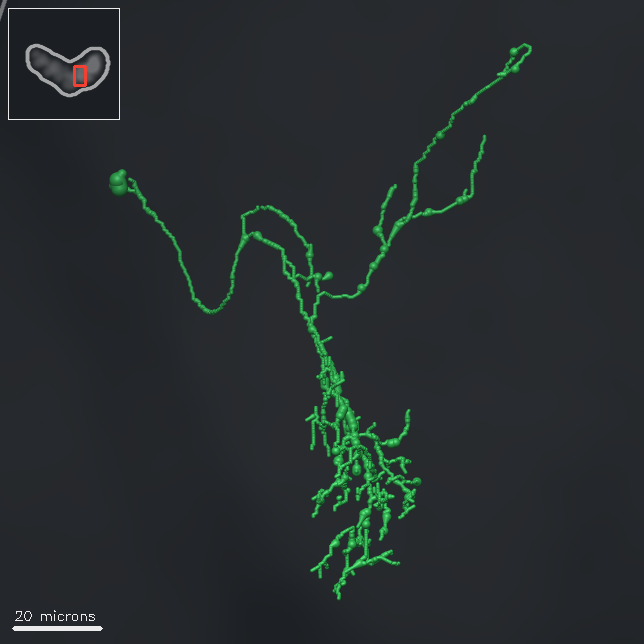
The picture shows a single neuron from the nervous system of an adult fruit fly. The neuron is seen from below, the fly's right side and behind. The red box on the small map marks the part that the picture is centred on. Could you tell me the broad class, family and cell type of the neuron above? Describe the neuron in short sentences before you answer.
Its cell body lies at the upper left of the picture. By the scale bar it is about 130 microns tall in this view. Dozens of branch ends can be seen. It is a central-brain intrinsic neuron. Its family is hemilineage LHl1. It is of cell type CB2763.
